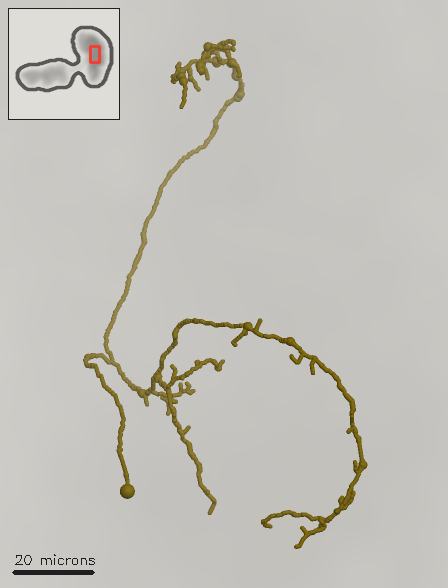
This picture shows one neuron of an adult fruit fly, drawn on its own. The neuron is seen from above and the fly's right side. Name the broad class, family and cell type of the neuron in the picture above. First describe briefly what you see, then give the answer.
It is in the brain and does not reach the nerve cord. From top to bottom in the picture it spans about 130 microns. Dozens of branch ends can be seen. Its broad class is central-brain intrinsic neuron. Its family is hemilineage DL2_dorsal. The cell type is LHPV5a3.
